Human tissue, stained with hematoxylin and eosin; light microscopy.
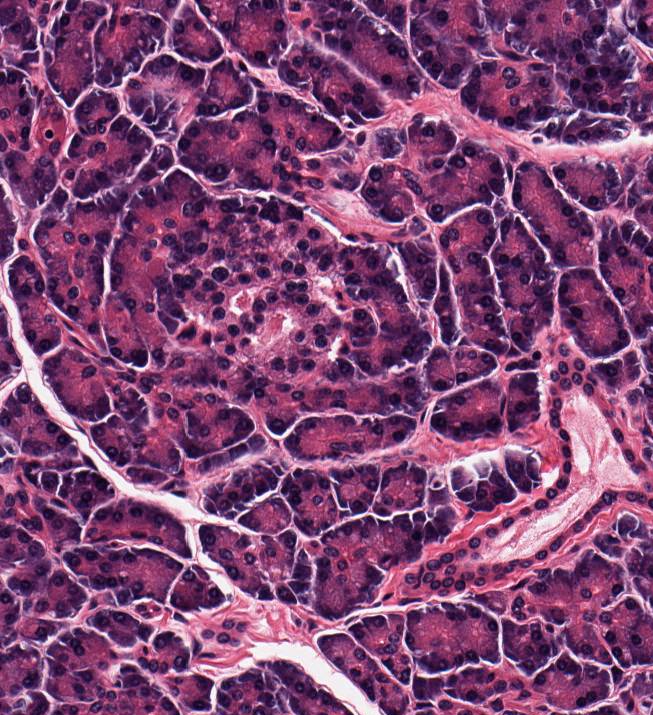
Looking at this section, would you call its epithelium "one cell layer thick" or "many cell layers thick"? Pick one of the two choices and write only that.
One cell layer thick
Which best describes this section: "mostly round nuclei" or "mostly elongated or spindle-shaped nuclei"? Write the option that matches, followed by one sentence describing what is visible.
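Mostly round nuclei. The acinar cells are pyramidal with round dark nuclei lying toward their bases.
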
